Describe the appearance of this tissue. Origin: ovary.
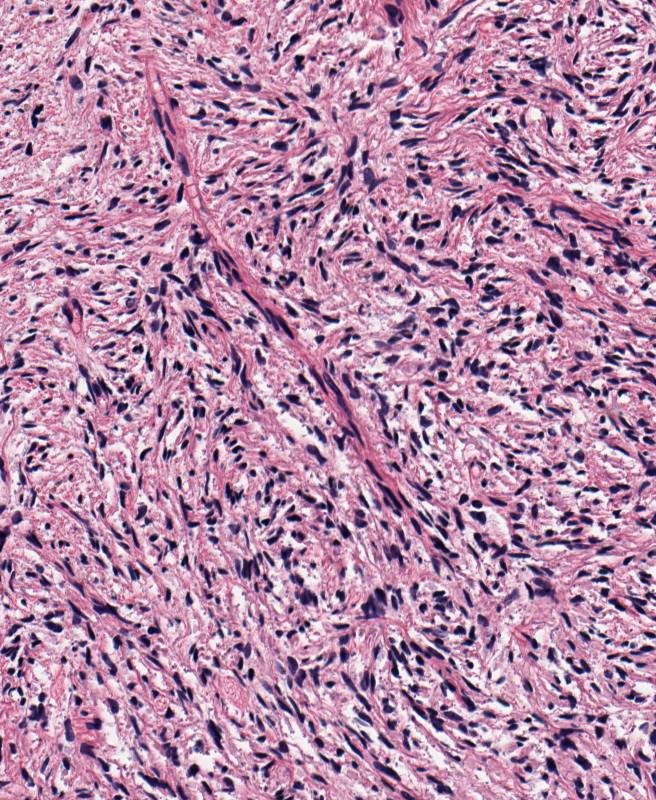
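The nuclei are mostly elongated and dark, many with tapered or wavy outlines. Plumper, larger dark nuclei are scattered among the slender ones throughout. Cytoplasm is scant and ill-defined; no clear cell borders are visible. A thin, long eosinophilic band extends diagonally from the upper left toward the centre.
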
